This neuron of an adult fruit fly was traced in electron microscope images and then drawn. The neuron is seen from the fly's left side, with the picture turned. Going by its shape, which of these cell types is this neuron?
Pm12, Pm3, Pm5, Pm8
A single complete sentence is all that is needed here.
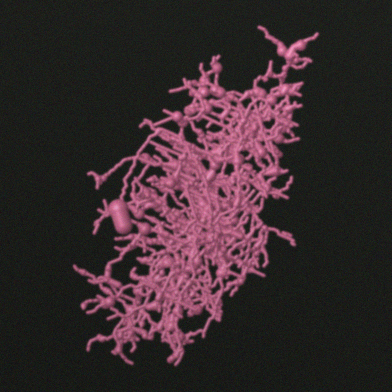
This neuron is assigned to the cell type Pm8.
